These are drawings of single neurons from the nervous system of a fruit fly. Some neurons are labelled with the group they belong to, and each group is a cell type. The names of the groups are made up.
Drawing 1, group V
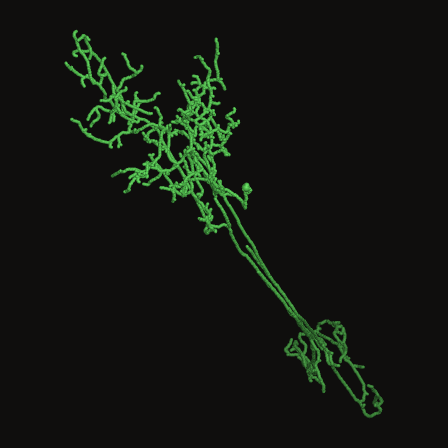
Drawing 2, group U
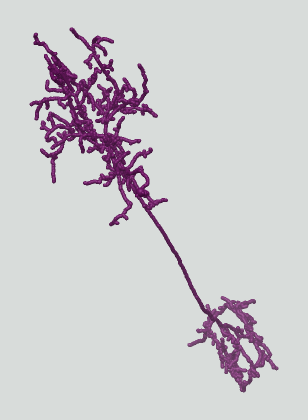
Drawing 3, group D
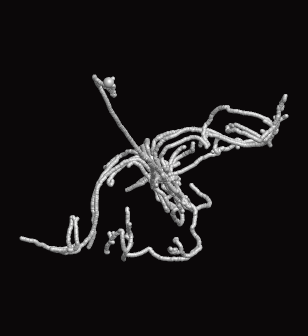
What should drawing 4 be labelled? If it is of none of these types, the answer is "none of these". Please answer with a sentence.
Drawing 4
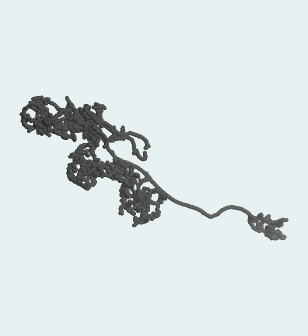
It belongs to none of these.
